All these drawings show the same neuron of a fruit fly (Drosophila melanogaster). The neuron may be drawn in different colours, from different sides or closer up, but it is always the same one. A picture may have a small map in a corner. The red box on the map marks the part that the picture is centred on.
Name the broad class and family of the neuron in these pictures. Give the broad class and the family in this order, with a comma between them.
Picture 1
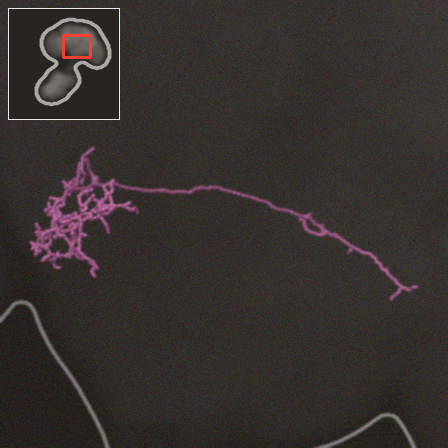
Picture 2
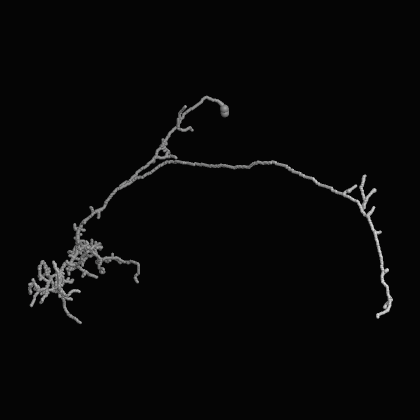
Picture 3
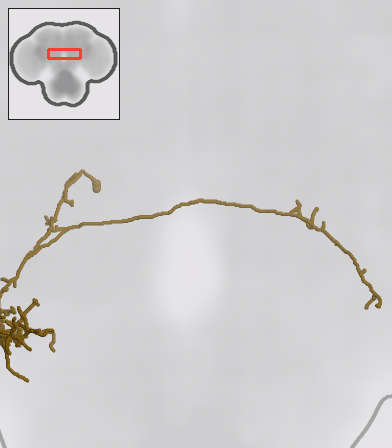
central-brain intrinsic neuron, hemilineage DM4_ventral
